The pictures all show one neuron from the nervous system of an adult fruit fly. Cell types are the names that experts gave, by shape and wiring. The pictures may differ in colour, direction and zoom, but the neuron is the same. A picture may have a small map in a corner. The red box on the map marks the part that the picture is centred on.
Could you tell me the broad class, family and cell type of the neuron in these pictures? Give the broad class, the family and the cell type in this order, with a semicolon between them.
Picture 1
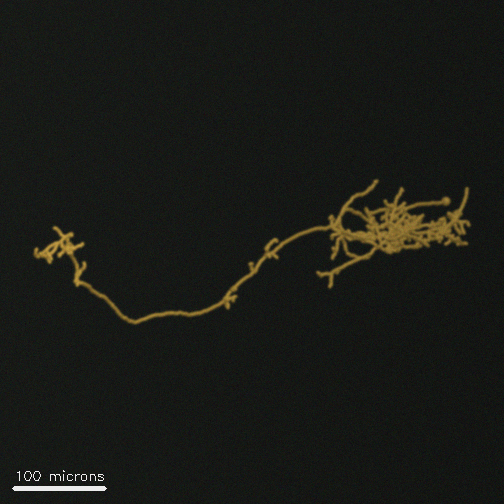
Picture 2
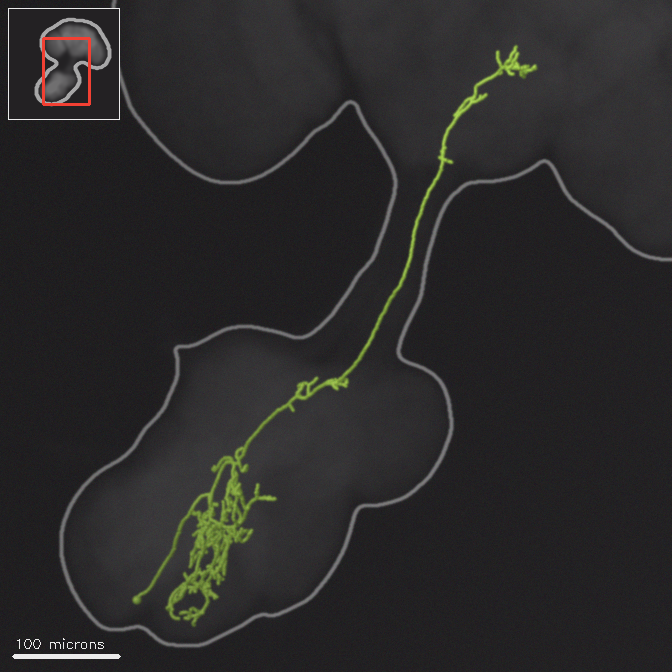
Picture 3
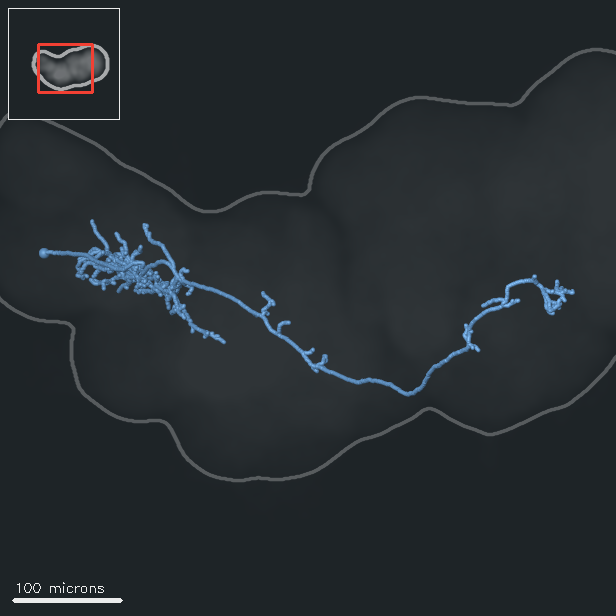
ascending neuron; hemilineage 06B; AN06B039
